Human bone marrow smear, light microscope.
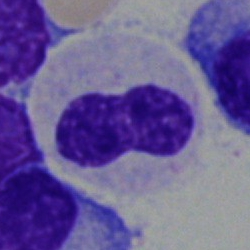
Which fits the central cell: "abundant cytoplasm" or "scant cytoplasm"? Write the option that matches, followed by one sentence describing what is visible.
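Abundant cytoplasm. The cytoplasm is abundant and pale grey-lilac.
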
